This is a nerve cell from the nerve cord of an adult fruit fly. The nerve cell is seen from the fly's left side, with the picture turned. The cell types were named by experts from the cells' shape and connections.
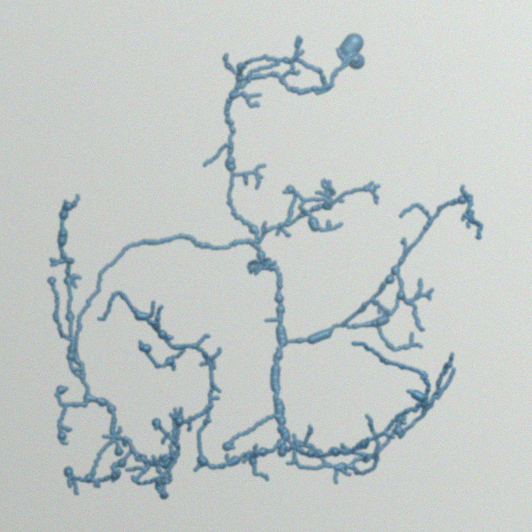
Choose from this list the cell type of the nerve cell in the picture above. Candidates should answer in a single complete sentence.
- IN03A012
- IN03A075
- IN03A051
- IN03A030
Typed by cell type, the nerve cell is IN03A051.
